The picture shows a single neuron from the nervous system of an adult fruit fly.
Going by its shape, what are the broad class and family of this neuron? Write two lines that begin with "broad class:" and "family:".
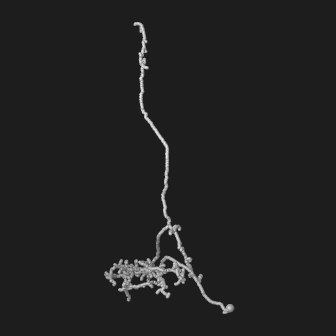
broad class: central-brain intrinsic neuron
family: hemilineage LHl2_ventral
